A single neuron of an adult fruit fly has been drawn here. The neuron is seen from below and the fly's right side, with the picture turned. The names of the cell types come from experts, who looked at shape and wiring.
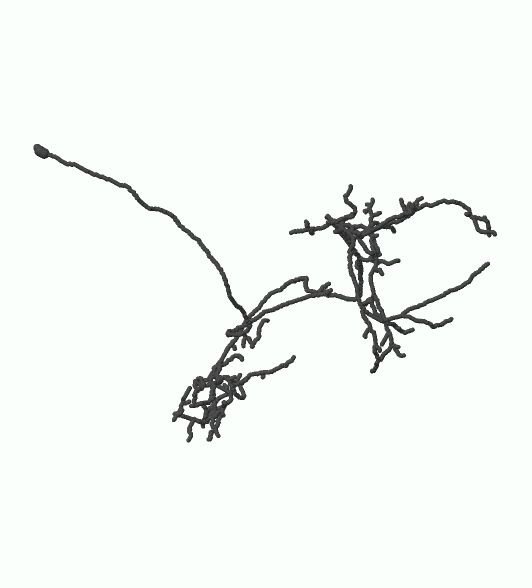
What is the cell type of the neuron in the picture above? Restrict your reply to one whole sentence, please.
This neuron is assigned to the cell type CL121_a.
